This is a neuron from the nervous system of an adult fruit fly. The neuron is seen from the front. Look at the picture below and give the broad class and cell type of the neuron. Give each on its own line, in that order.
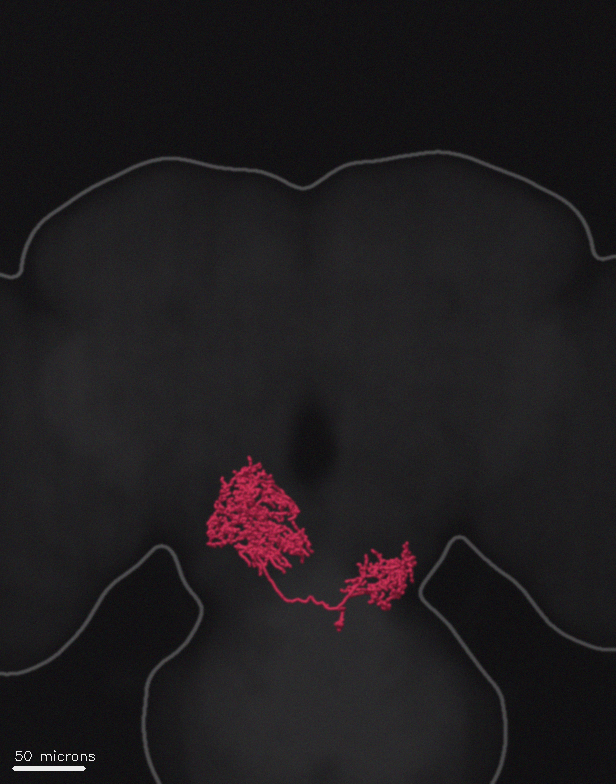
central-brain intrinsic neuron
GNG137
